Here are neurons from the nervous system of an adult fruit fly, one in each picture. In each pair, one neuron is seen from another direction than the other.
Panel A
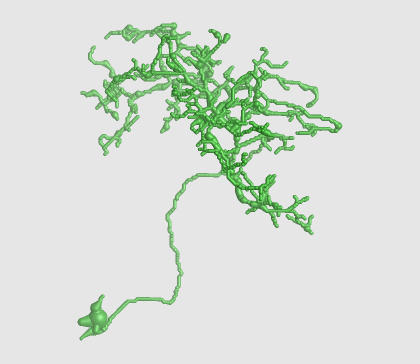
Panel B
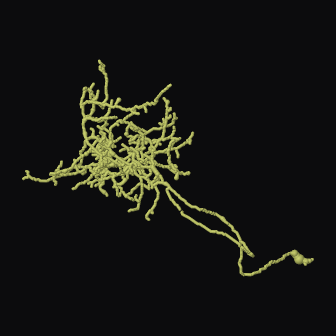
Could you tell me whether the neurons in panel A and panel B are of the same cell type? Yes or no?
yes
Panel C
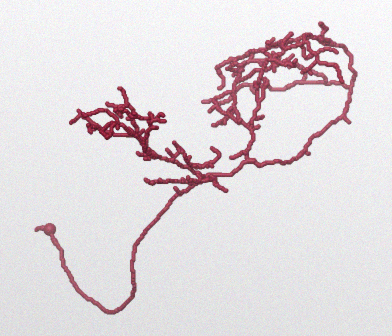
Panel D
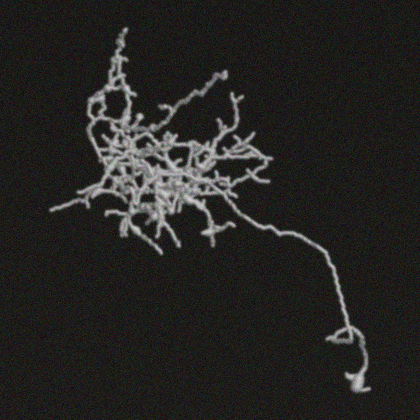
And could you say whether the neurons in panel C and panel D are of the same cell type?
no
